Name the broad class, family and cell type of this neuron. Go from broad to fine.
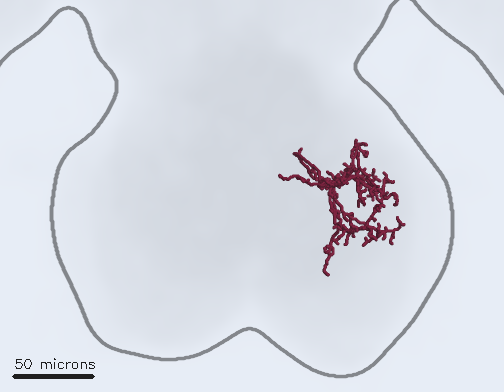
nerve-cord intrinsic neuron; hemilineage 21A; IN21A039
